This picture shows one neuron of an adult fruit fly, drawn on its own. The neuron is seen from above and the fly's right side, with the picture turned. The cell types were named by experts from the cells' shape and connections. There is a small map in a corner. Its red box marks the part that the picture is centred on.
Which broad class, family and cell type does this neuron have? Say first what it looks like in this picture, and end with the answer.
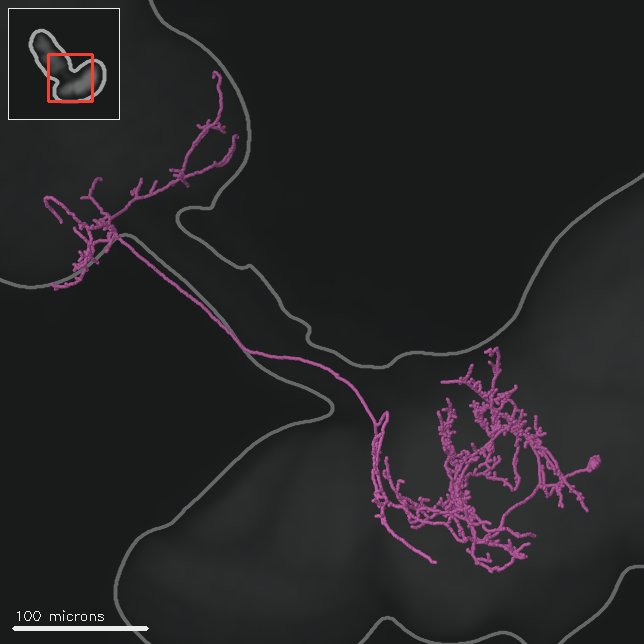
It runs through the neck, between the brain and the nerve cord. From left to right in the picture it spans about 400 microns. The picture shows dozens of branch ends. Its broad class is descending neuron. Its family is DNge. Its cell type is DNge022.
